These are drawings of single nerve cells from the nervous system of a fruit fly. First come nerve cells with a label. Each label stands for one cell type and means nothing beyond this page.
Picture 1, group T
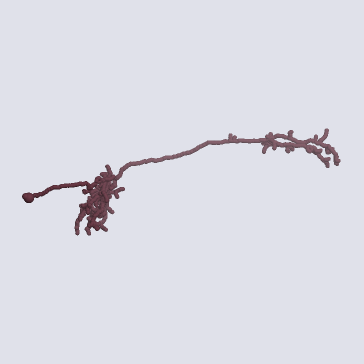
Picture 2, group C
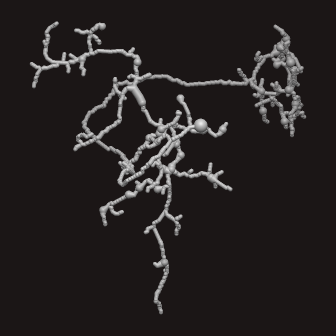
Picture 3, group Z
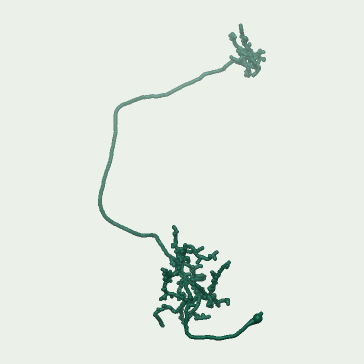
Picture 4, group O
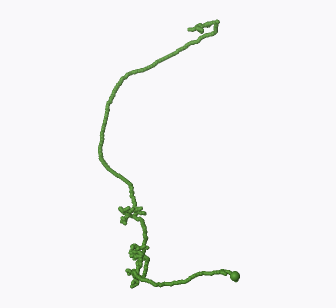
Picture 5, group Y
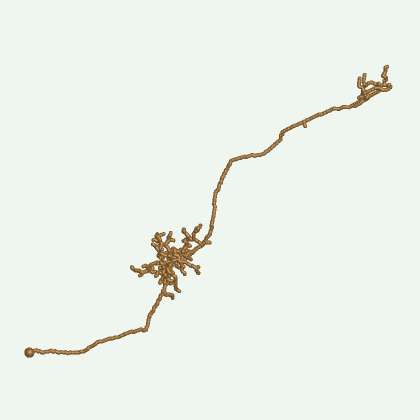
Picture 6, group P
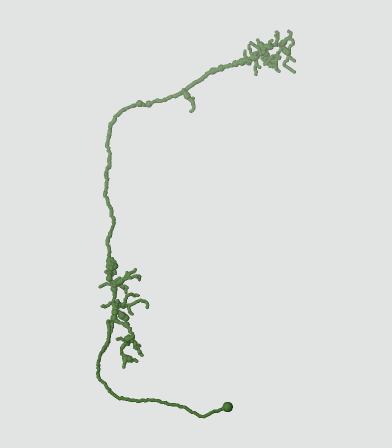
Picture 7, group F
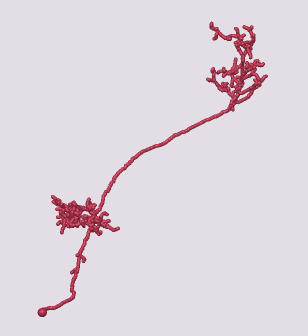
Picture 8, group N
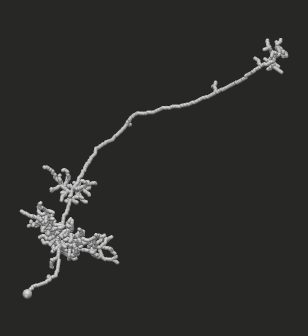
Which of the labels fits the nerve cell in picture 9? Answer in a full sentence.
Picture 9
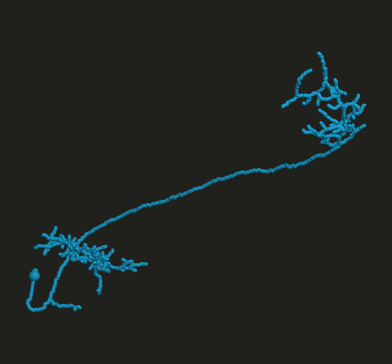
It belongs to group F.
